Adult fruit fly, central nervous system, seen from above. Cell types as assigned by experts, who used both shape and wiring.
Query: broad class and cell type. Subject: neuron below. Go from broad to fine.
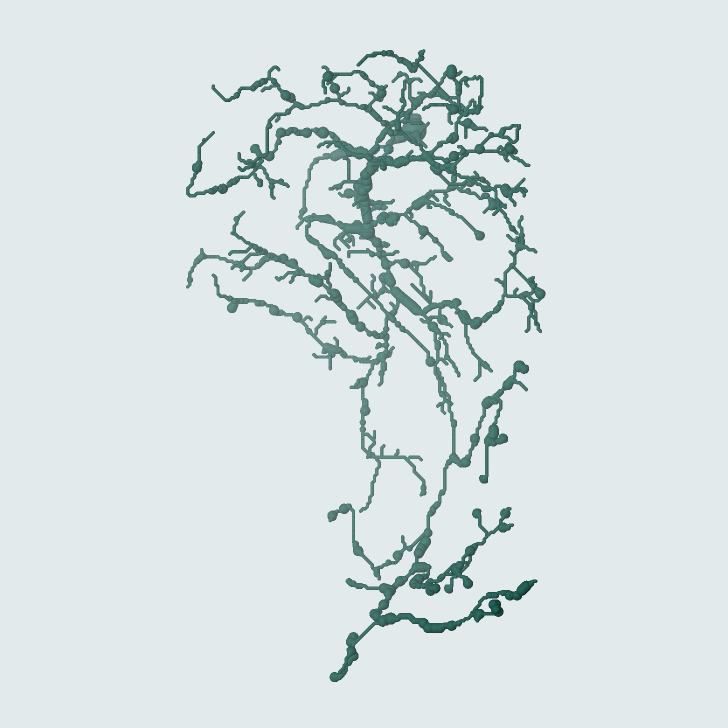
central-brain intrinsic neuron; GNG293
